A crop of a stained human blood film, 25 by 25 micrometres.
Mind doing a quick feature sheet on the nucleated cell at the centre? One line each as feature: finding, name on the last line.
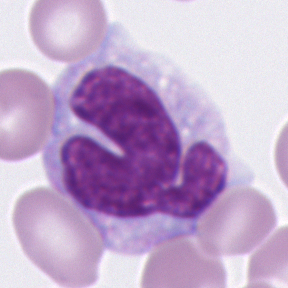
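Outline: irregular and a bit wavy, not smoothly round
Nucleus: deep cleft cutting in from the left side
Cytoplasm rim: widest up at the upper right
Granules: only faint fine ones, nothing coarse
Name: monocyte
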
